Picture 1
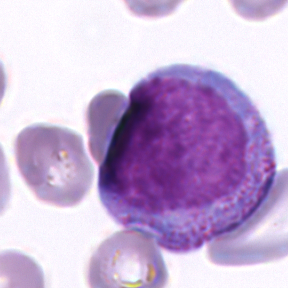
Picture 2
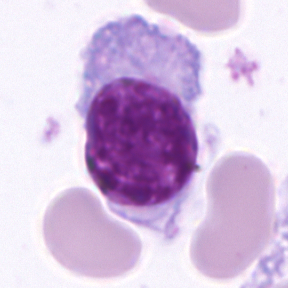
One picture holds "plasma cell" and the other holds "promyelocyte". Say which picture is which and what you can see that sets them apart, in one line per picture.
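Picture 1 shows a promyelocyte: The cell outline is round and smooth.
Picture 2 shows a plasma cell: The cell's border is ragged and frayed along its upper edge.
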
